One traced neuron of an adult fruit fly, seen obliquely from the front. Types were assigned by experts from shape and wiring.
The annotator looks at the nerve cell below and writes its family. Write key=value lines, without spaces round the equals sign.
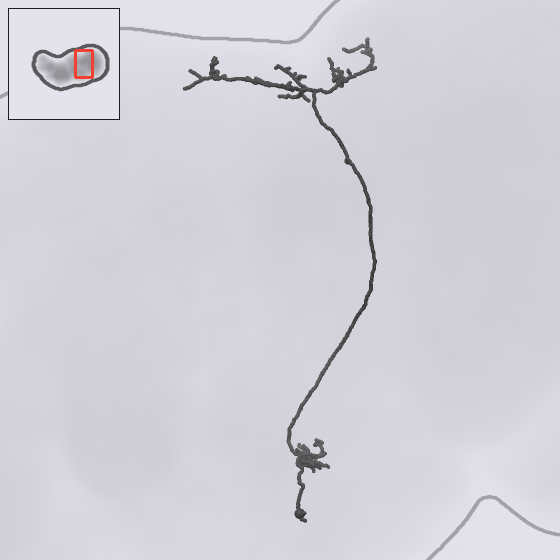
family=hemilineage FLAa2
